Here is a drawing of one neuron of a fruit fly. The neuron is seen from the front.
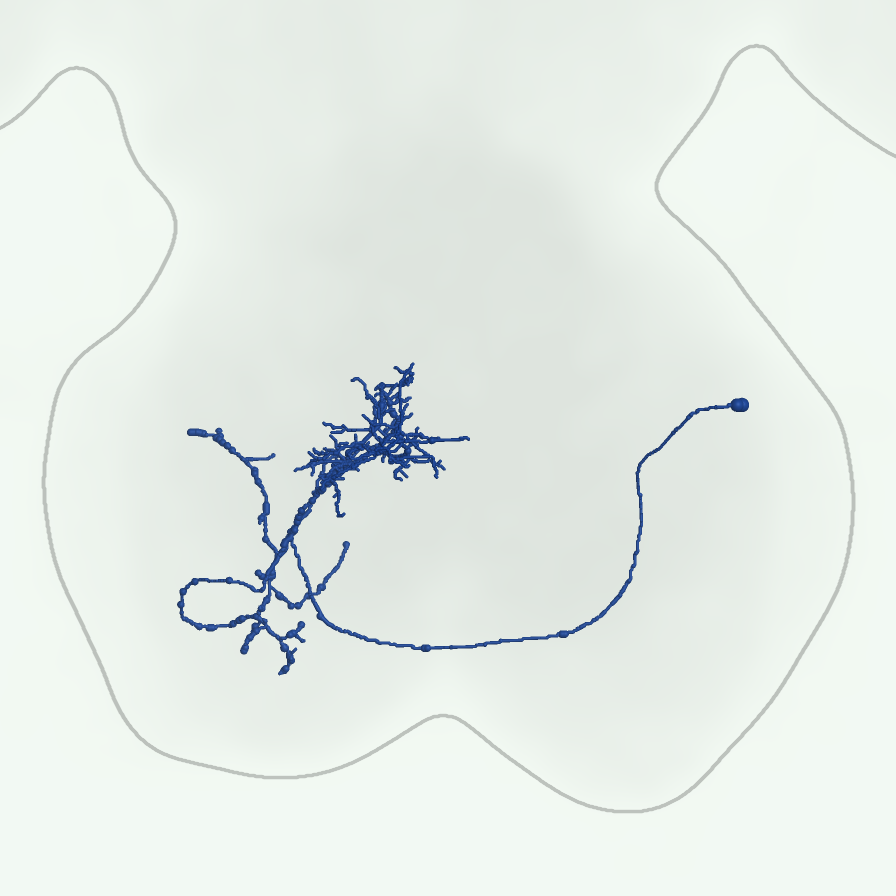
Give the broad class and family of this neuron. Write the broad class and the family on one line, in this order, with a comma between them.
nerve-cord intrinsic neuron, hemilineage 01A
